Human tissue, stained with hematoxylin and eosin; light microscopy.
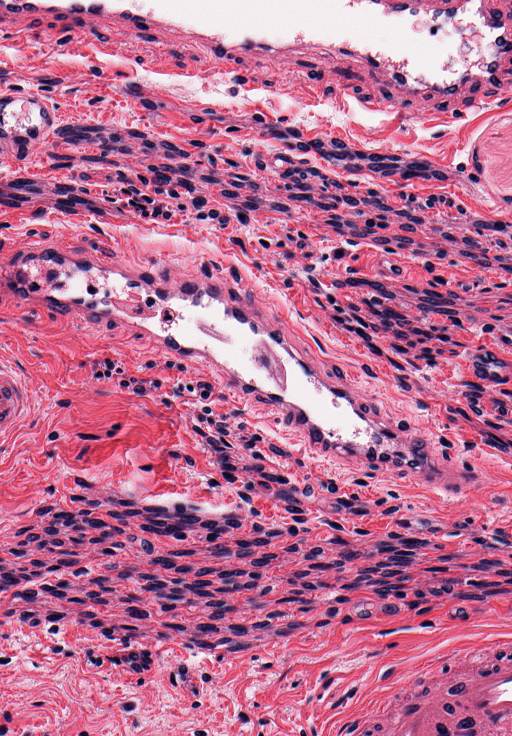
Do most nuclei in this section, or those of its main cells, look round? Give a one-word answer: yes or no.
No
